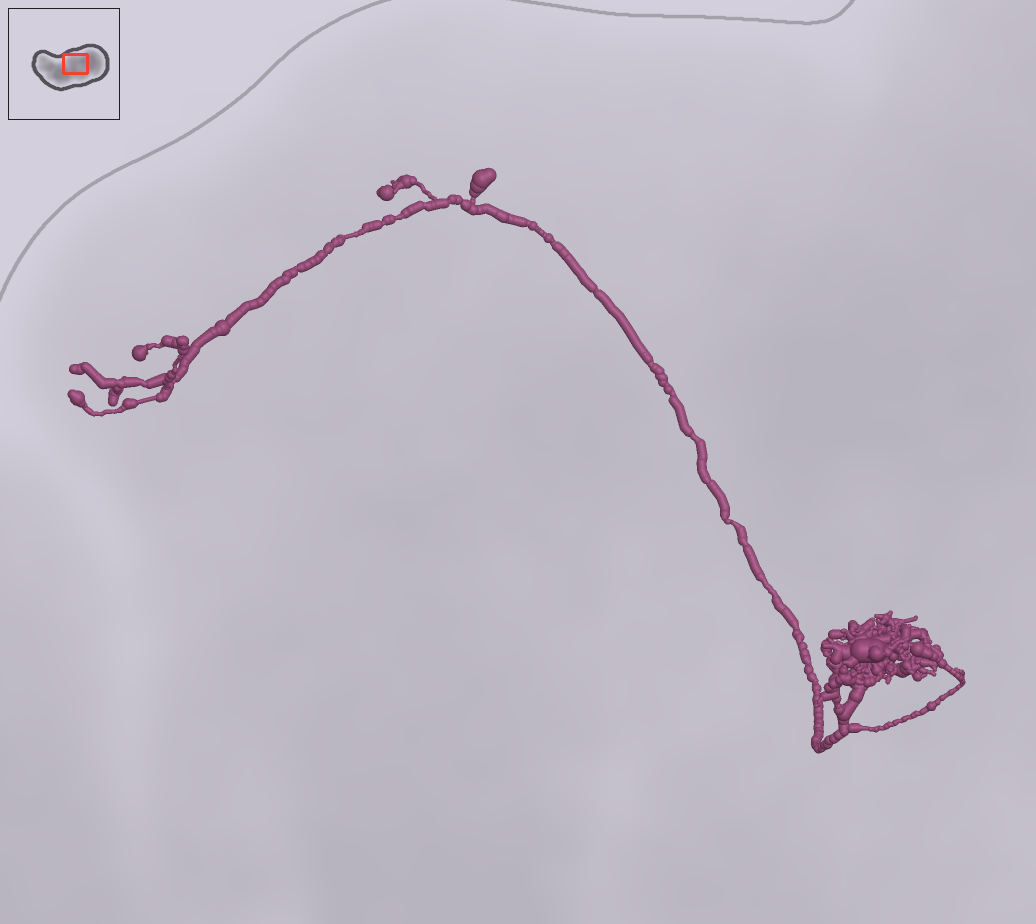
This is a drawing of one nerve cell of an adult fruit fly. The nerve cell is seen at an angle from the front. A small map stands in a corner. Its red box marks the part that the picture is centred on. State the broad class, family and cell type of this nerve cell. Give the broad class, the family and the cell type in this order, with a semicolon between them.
central-brain intrinsic neuron; hemilineage ALad1; D_adPN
